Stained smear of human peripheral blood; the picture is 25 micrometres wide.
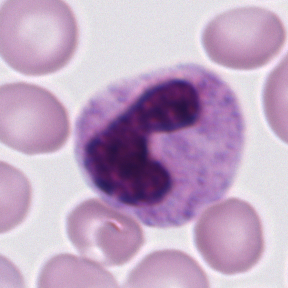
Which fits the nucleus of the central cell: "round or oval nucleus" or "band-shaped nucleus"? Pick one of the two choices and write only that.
Band-shaped nucleus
